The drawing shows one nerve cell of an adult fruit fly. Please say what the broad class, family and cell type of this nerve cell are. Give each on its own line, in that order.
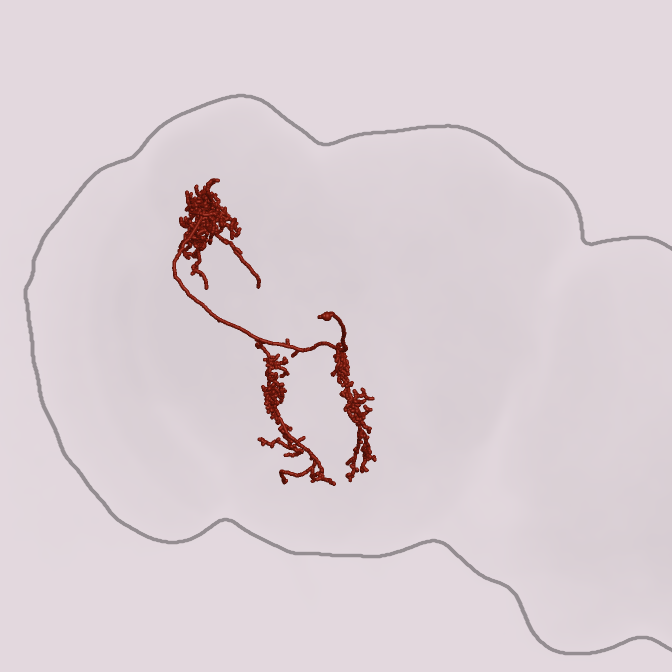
central-brain intrinsic neuron
hemilineage CREa1_ventral
mAL_m1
